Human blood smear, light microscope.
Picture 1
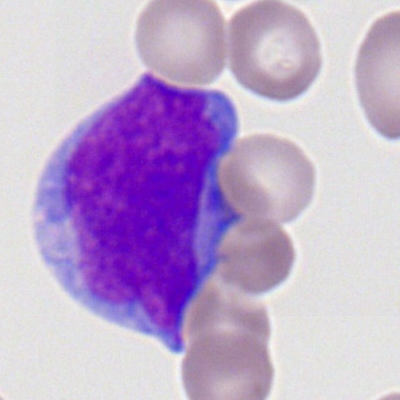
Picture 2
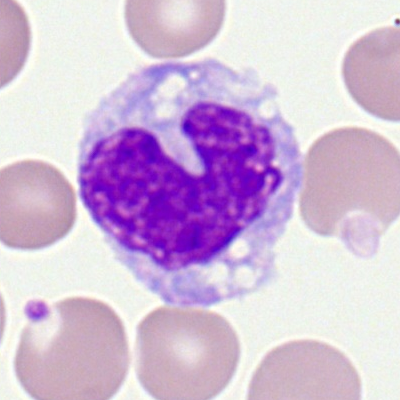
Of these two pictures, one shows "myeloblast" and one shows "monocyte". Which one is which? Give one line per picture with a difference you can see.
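Picture 1 is a myeloblast. No vacuoles are seen in the cytoplasm.
Picture 2 is a monocyte. Several clear vacuoles lie in the cytoplasm.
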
